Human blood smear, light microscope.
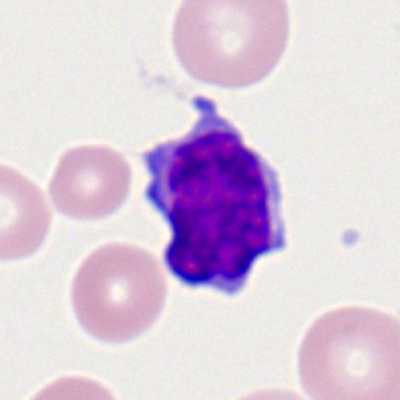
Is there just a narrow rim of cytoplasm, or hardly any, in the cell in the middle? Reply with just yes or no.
Yes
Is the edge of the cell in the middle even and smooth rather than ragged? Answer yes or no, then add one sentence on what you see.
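No. A small pointed tag of cytoplasm projects from the top of the cell.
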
